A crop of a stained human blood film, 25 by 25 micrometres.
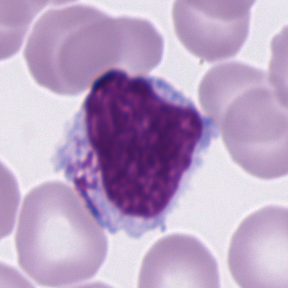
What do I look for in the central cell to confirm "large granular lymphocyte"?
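Look first at the chromatin, which goes with the name: it stains dark purple and looks coarse and clumped, with paler streaks between the clumps.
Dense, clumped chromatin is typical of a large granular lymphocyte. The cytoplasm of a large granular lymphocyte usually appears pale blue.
Here the cytoplasm is a pale blue-grey, which fits as well.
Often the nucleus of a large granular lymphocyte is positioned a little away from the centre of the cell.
In keeping with that, the cytoplasm in this cell forms a wider band on the left and lower-left side of the nucleus than on the right. On that lower-left side you can also find a few small reddish-purple granules in the cytoplasm. The cell is about 15 micrometres across, and its nucleus fills about 70% of the cell's area.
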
